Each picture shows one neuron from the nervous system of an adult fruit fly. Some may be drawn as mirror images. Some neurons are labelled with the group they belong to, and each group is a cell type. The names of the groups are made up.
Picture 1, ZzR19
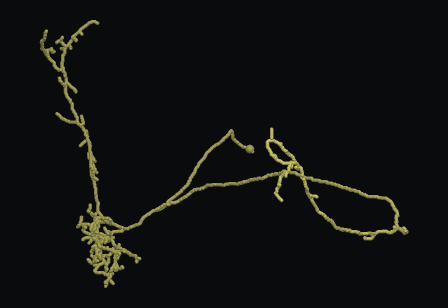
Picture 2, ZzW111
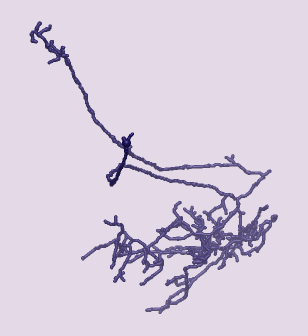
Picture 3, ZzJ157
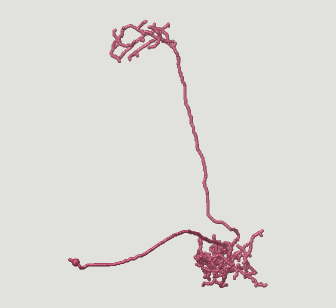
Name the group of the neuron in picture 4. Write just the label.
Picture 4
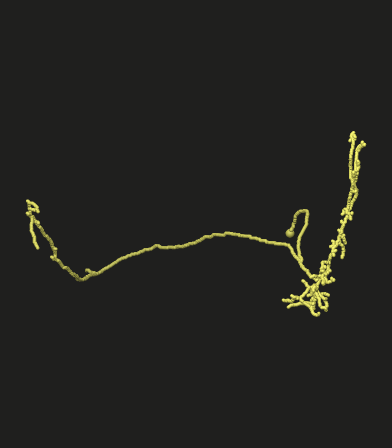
ZzR19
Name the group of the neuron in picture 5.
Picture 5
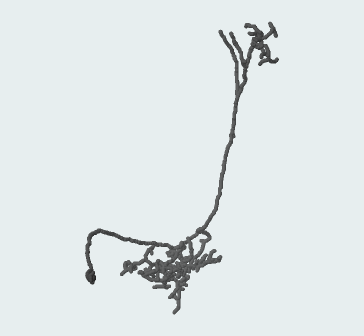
ZzJ157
